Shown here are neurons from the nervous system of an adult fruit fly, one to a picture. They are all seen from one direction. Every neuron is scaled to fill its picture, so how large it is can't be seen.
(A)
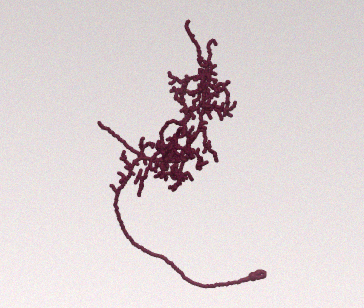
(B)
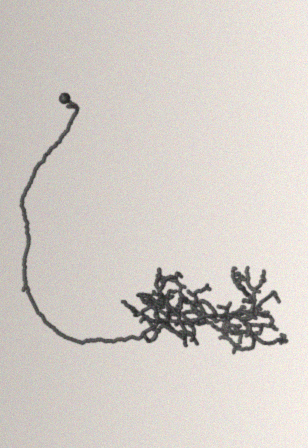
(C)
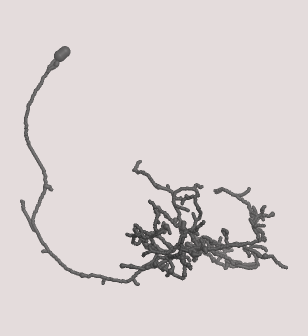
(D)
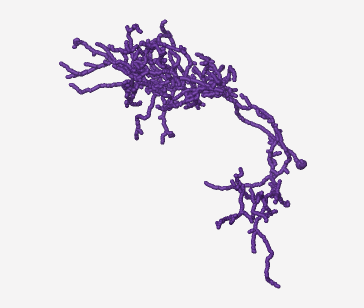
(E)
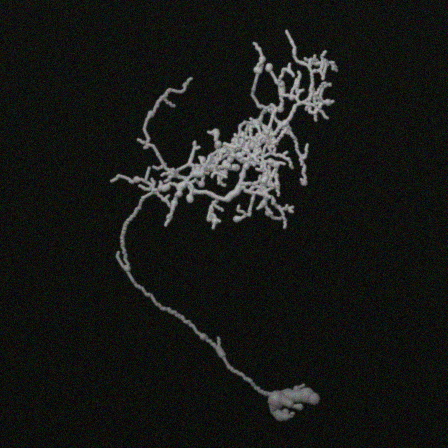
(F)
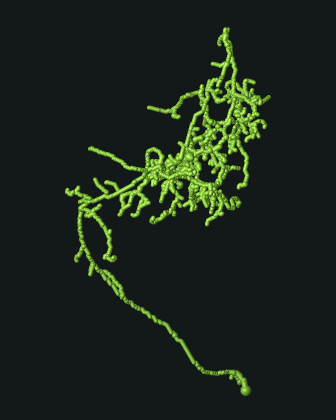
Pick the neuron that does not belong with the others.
Picture D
